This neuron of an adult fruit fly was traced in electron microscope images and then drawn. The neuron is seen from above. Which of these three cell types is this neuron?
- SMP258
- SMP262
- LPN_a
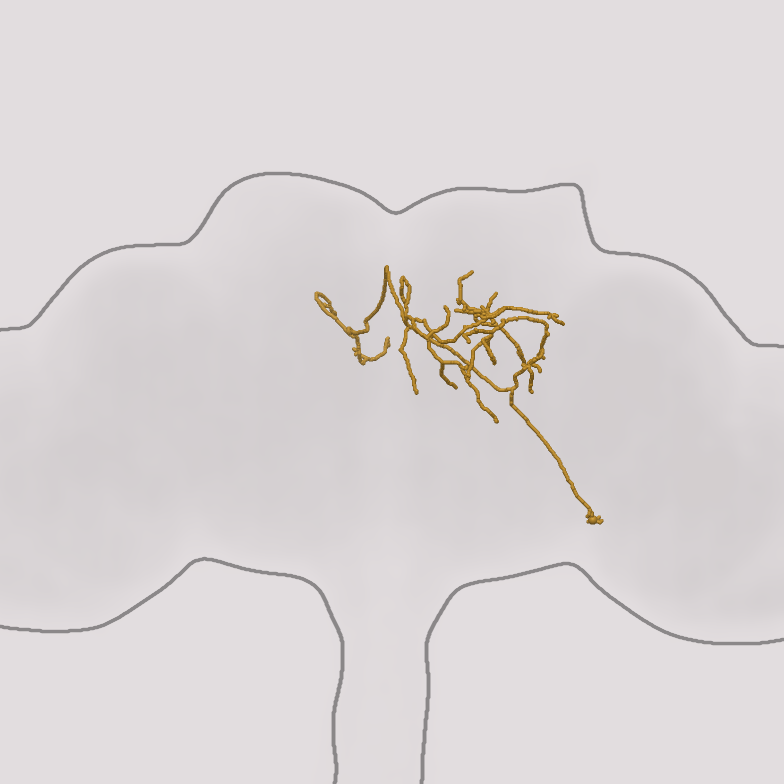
SMP258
